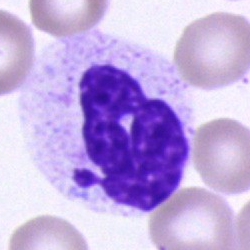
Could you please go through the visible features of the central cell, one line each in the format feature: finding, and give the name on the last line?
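Nucleus: a thick, curved, folded band
Gap: small and clear, between the folds near the centre
Nucleoli: none seen
Granules: fine, purple, scattered through the cytoplasm
Outline: round and smooth
Identification: segmented neutrophil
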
